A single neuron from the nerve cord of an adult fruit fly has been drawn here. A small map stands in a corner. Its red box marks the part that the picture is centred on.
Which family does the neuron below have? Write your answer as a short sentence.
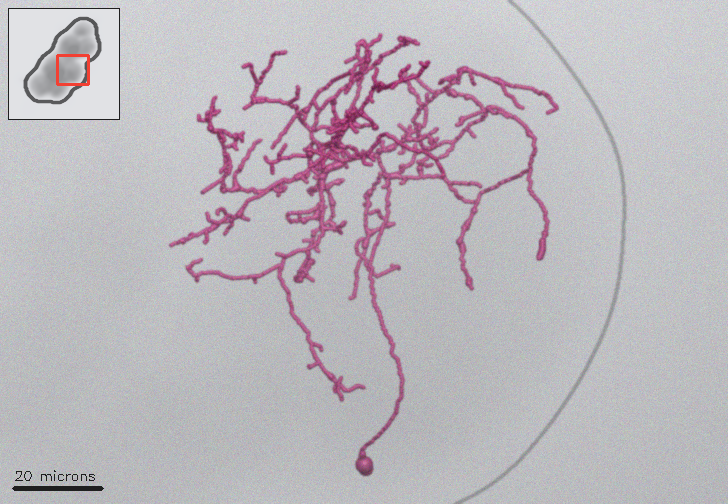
The family is hemilineage 08A.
